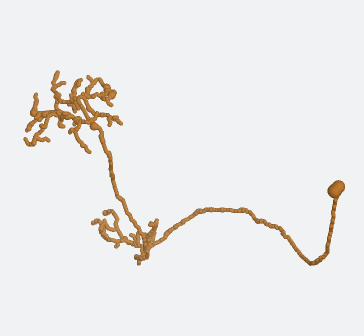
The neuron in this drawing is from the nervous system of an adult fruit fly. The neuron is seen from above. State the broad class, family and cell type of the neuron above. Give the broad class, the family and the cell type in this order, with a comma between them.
central-brain intrinsic neuron, class CX, vDeltaC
